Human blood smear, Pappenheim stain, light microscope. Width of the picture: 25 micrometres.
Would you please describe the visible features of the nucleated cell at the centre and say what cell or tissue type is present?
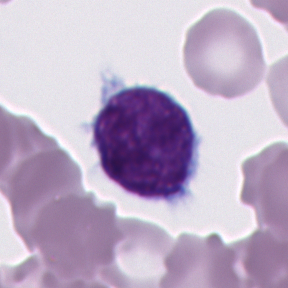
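The cell has a round outline and a round nucleus without indentation or lobes. Fine, hair-like pale blue projections extend from the surface, most clearly at the upper left. No granules are visible in the cytoplasm. The cell is a hairy cell.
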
